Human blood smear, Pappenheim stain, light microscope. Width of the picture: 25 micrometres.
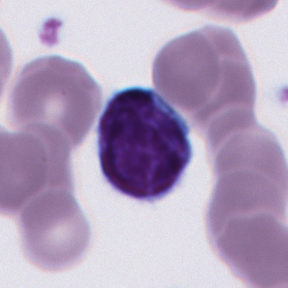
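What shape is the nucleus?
Round to oval, without lobes or indentation.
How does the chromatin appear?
Dark purple and coarsely clumped.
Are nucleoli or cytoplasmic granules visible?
Neither: no nucleoli are seen in the nucleus, and no granules in the cytoplasm.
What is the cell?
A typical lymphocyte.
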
